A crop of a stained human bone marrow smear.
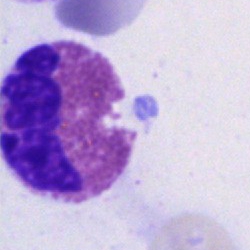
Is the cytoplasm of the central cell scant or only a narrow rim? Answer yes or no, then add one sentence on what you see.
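No. Abundant pinkish-lilac cytoplasm fills the right part of the cell.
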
